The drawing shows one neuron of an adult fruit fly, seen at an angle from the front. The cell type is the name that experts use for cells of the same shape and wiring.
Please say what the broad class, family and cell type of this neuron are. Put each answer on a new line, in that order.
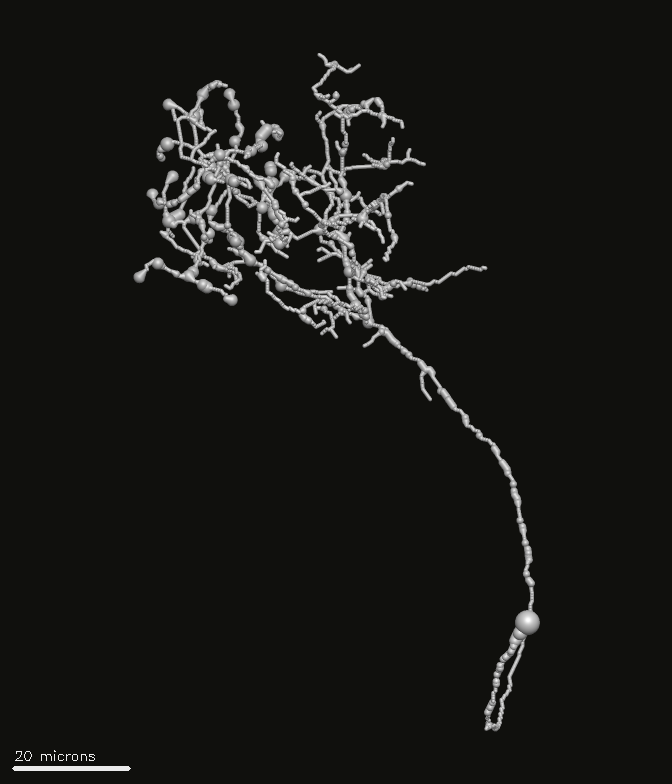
central-brain intrinsic neuron
hemilineage SLPal3_and_SLPal4_dorsal
SLP176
